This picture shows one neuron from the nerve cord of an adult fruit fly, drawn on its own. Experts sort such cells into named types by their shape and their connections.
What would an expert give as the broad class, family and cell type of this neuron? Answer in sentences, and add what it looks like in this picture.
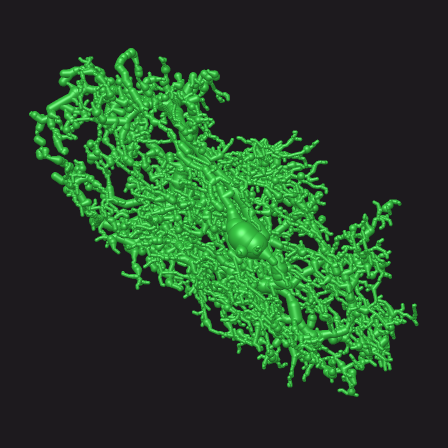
This is a nerve-cord intrinsic neuron. Its family is hemilineage 19A. It is of cell type IN19A007. More than a hundred branch ends can be seen. In this view it is about as wide as it is tall.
